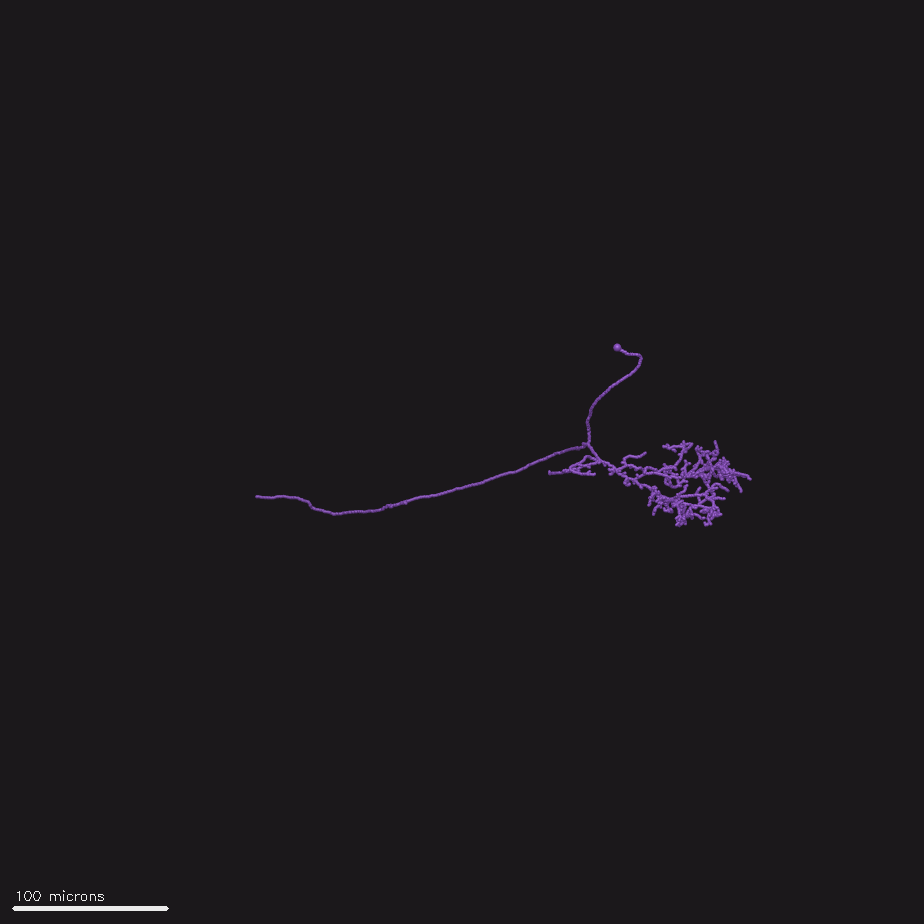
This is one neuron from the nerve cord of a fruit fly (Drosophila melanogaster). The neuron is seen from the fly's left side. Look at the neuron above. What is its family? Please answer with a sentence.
The family is hemilineage 23B.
